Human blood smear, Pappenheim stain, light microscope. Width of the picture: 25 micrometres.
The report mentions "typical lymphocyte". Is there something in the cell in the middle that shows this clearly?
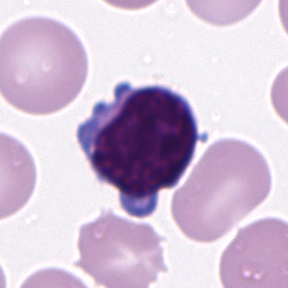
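The nucleus is roughly round and not divided into lobes, which goes with a typical lymphocyte.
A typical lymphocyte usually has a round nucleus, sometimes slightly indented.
The chromatin, dark purple and densely clumped, also fits.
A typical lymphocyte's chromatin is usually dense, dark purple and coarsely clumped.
What fits less well is the size: the cell is about 11 micrometres across.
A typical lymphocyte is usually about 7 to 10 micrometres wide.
The outline is irregular, with small rounded blebs of cytoplasm bulging out on the left and at the bottom, and the cytoplasm shows no granules. The nucleus is about 9 micrometres across and fills about 70% of the cell's area.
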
